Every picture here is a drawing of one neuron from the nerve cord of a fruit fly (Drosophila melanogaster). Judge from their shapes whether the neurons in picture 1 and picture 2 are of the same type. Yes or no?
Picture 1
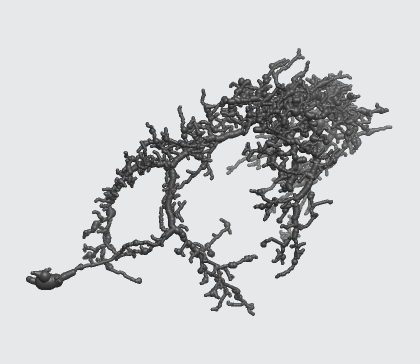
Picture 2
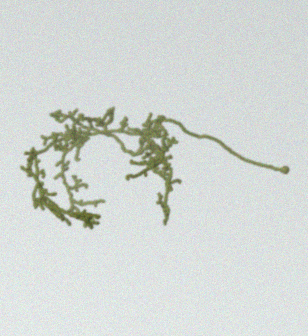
yes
